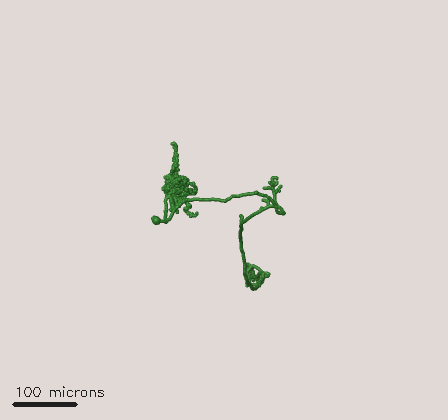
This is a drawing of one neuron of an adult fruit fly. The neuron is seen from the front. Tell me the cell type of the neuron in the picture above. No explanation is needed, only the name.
DNg41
